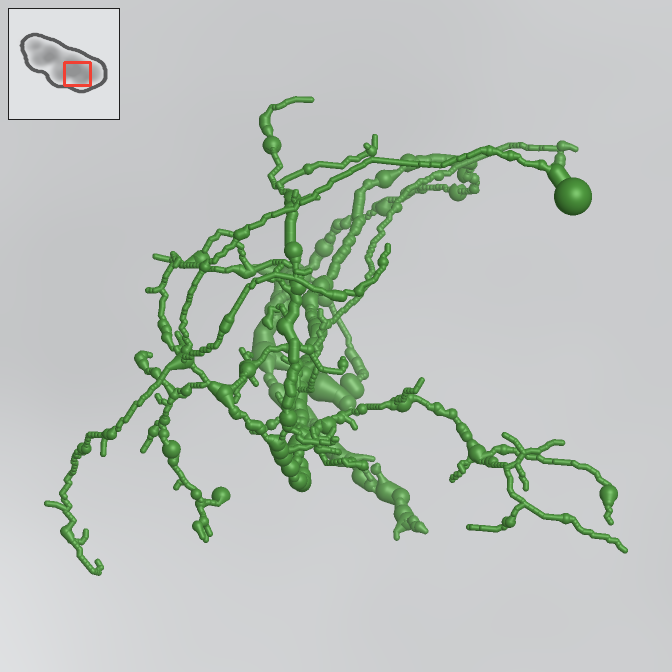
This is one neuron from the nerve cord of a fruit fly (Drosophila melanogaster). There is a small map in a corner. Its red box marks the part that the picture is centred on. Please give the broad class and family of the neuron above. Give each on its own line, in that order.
nerve-cord intrinsic neuron
hemilineage 19A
